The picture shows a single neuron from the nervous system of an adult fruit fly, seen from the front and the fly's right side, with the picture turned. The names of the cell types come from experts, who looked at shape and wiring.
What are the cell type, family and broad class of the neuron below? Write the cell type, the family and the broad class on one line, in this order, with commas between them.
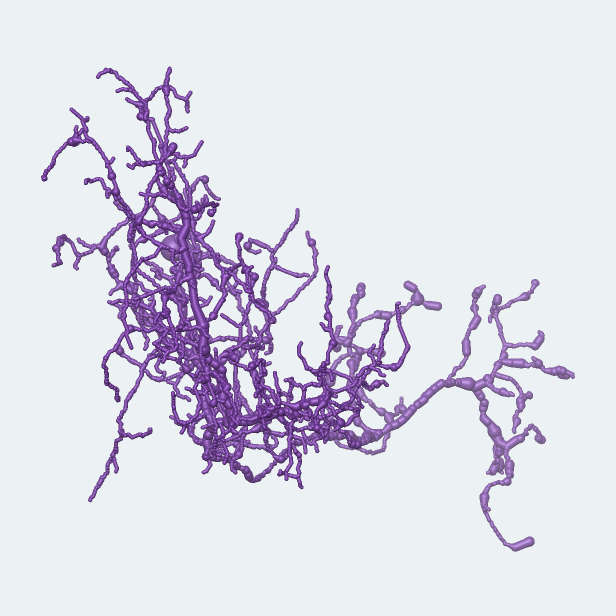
IN03B028, hemilineage 03B, nerve-cord intrinsic neuron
